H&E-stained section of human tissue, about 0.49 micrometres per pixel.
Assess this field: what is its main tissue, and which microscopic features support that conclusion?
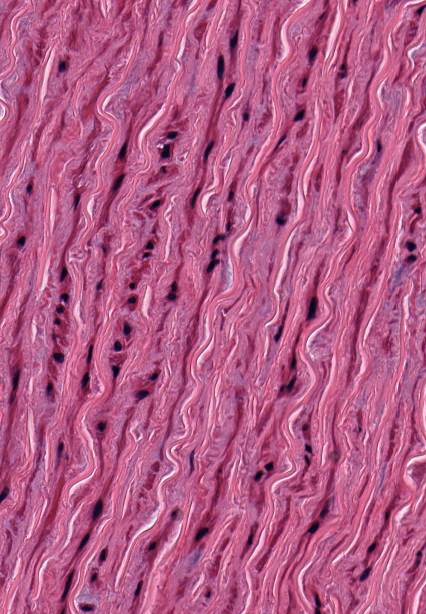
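Tunica media of an artery, checked feature by feature. Fibres: closely packed, parallel and wavily crimped, filling the whole field with no other tissue.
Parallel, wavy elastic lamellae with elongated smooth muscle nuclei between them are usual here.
Nuclei: sparse, dark and elongated, between the fibres, long axes parallel to them. Clefts: narrow, white, between many bundles, following the same wavy course.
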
